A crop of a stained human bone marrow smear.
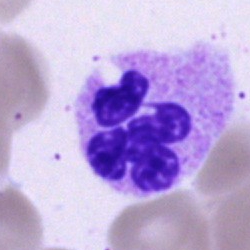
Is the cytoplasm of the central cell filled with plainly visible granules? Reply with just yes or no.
Yes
